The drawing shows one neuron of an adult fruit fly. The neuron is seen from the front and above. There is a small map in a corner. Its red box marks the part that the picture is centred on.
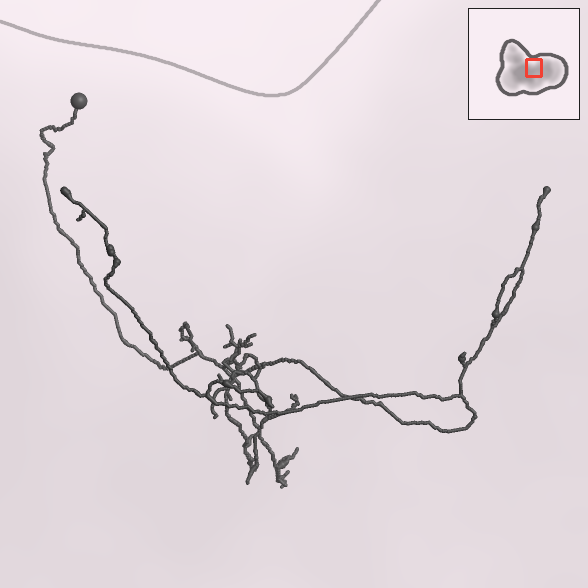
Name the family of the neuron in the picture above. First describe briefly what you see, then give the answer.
Its cell body lies at the upper left of the picture. As drawn here it is wider than it is tall. This is a central-brain intrinsic neuron. Its family is called class CX.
